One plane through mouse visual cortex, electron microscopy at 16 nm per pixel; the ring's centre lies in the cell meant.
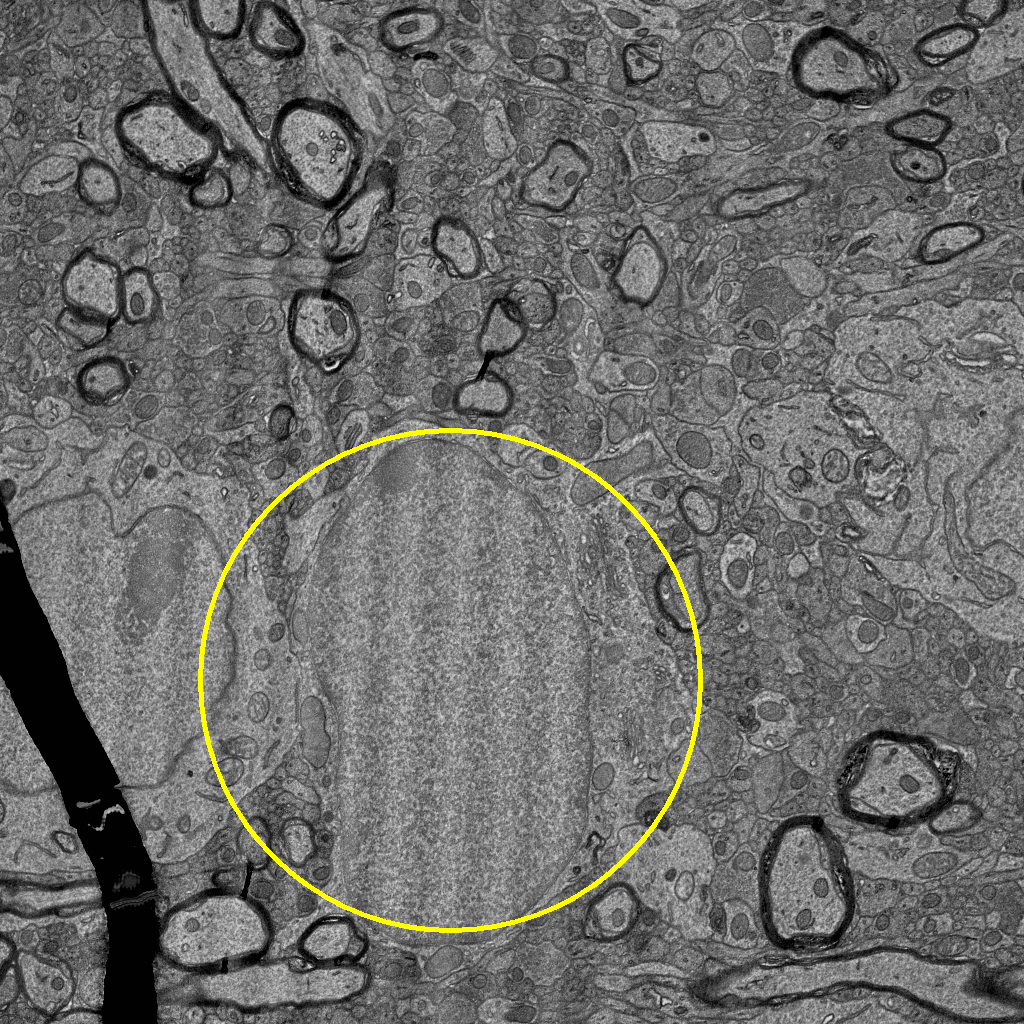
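Astrocyte. Its nucleus forms an elongated oval with the long axis running up and down, and its outline is smooth, without deep folds. Chromatin is spread fairly evenly, with no thick dark band along the envelope. A darker chromatin patch sits at the top end.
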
